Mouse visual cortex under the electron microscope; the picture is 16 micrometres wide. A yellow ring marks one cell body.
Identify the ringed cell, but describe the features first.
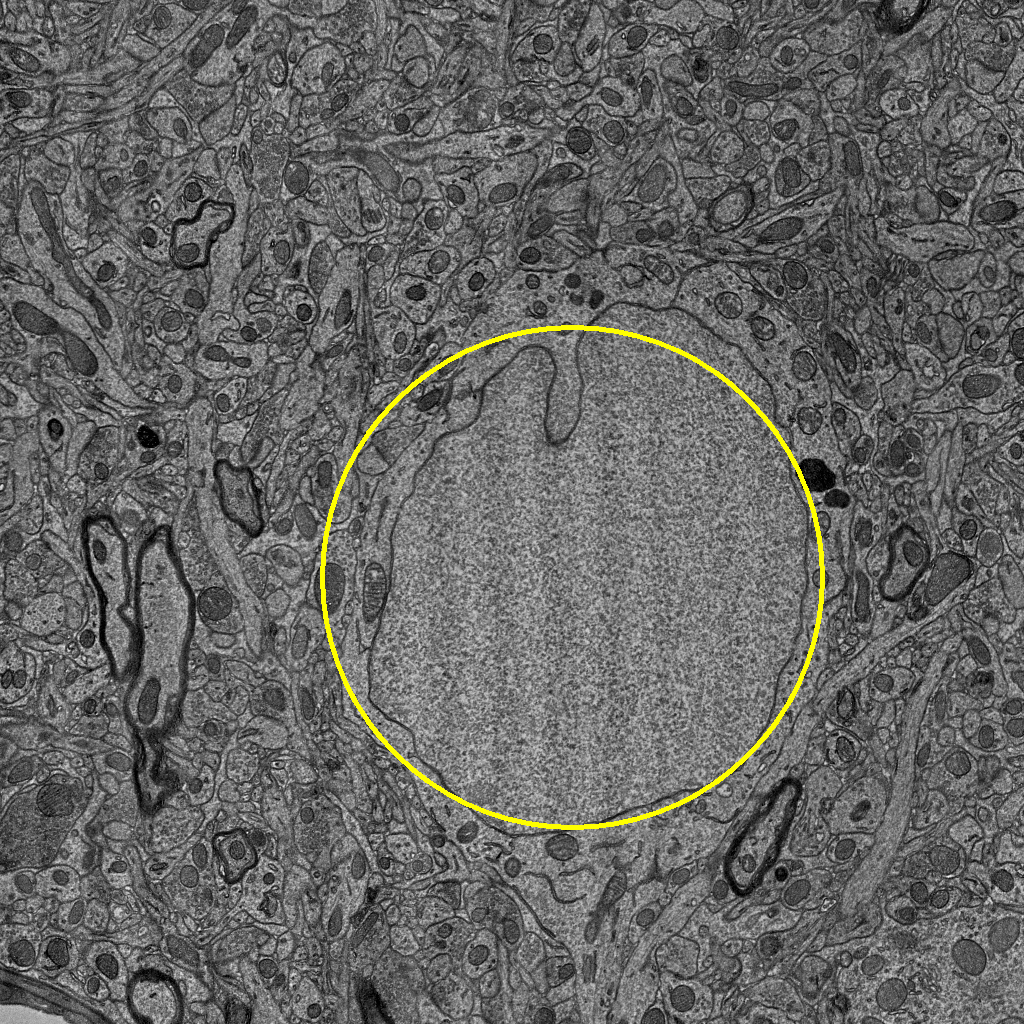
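Nucleus, first: large, pale and roughly round in outline, it fills most of the ring and shows whole in this plane. Envelope, next: a single deep, narrow fold pushes into the nucleus from the top. Chromatin: finely granular and evenly spread, with no dark clumps lining the envelope. Cytoplasm, last: its rim is wider on the upper left than on the right. Conclusion: an excitatory neuron.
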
